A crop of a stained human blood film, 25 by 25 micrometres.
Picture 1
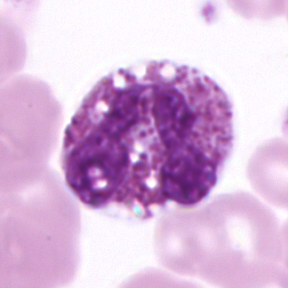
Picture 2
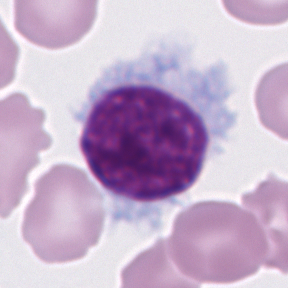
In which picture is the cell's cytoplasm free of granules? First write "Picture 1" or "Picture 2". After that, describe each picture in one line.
Picture 2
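Picture 1: Dark purple granules are scattered through the cytoplasm and also lie over the nucleus.
Picture 2: No distinct granules are seen in the cytoplasm.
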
